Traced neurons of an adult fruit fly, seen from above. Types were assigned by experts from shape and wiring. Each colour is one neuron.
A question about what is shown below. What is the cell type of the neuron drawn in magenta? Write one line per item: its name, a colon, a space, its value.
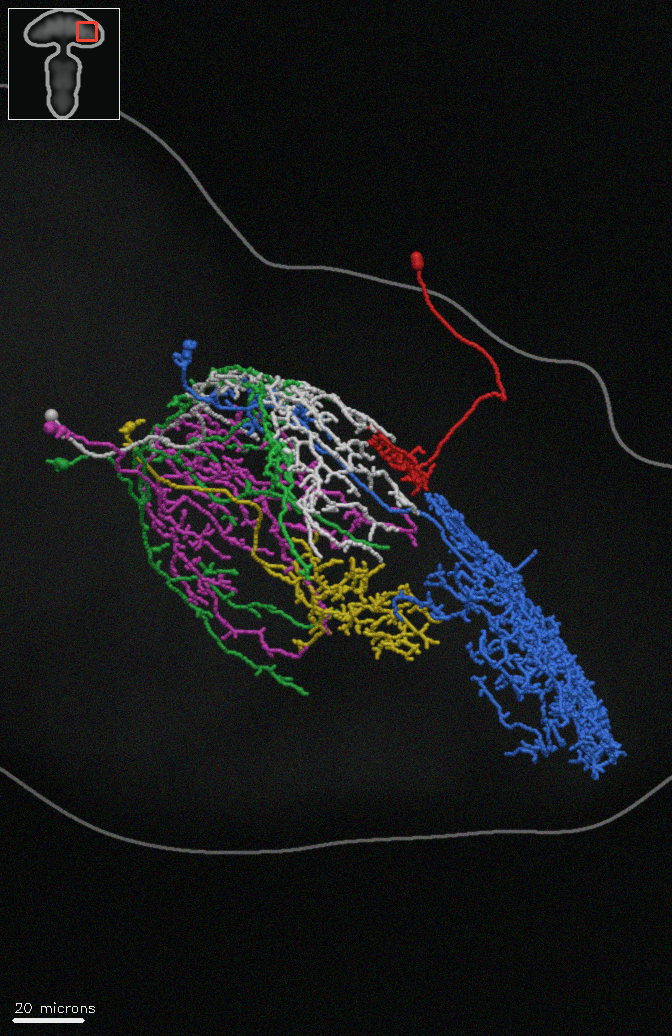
cell type: Cm11b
